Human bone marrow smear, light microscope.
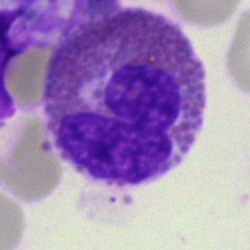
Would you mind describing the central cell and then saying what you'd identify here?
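Deeply indented nucleus, I think, in a kidney or horseshoe shape. The outline around it is roughly round and smooth. Many reddish-purple granules fill the cytoplasm, most distinct toward the cell edge, and I find no vacuoles. This one is an eosinophil.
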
